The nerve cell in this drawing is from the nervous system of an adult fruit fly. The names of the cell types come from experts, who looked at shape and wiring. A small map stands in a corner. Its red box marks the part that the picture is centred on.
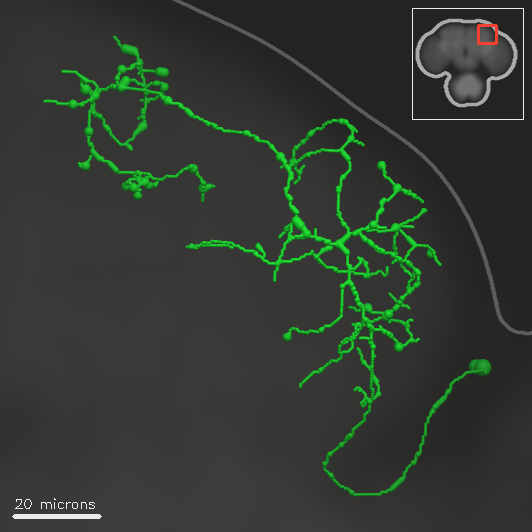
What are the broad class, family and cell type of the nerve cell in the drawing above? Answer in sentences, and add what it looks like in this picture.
Its broad class is central-brain intrinsic neuron. Its family is hemilineage LHa3. It is of cell type CB0996. From top to bottom in the picture it spans about 110 microns. The picture shows dozens of branch ends.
